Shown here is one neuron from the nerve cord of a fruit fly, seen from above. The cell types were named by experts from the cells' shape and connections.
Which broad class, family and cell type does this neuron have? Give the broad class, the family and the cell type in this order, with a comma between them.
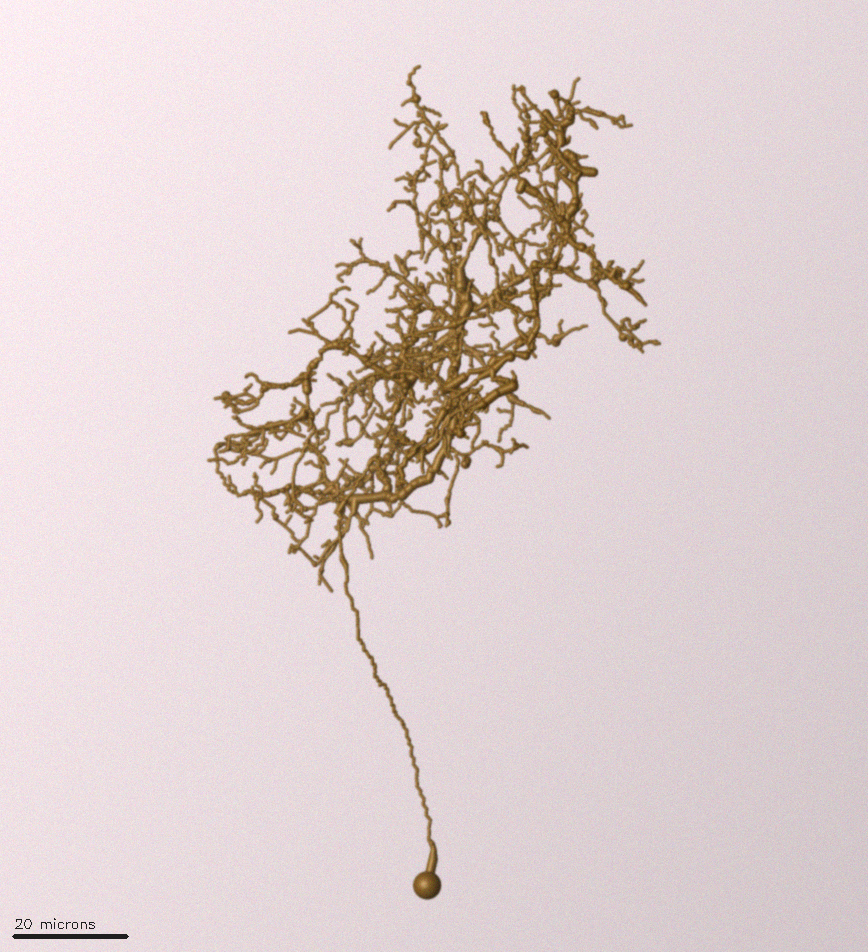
nerve-cord intrinsic neuron, hemilineage 20A.22A, IN20A.22A006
